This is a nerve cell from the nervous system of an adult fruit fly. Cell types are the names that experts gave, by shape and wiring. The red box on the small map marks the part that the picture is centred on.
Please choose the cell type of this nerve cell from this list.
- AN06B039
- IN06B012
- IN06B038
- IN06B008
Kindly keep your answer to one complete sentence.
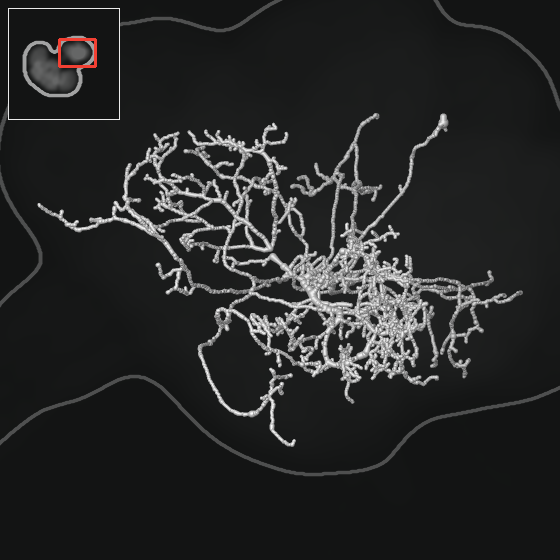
On the level of cell type, this nerve cell is IN06B012.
